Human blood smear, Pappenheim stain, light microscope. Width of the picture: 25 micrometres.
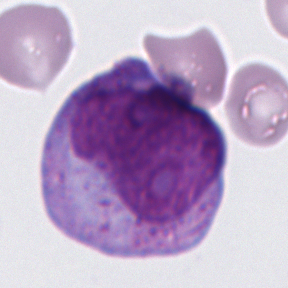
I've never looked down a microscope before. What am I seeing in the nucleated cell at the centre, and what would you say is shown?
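Look first at the large nucleus, about 14 micrometres across, filling the upper and right part of the cell. Its chromatin is fine and evenly spread, without coarse dark clumps. A pale round nucleolus sits in its lower right part. Pale greyish blue cytoplasm lies mainly to the lower left. This is an atypical promyelocyte.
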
